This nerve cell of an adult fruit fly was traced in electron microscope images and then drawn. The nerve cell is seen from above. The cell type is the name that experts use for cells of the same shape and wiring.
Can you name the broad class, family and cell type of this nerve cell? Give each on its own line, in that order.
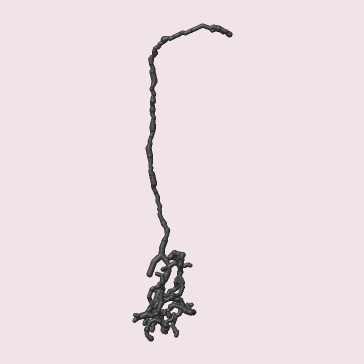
sensory neuron entering the brain
class thermosensory
TRN_VP2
